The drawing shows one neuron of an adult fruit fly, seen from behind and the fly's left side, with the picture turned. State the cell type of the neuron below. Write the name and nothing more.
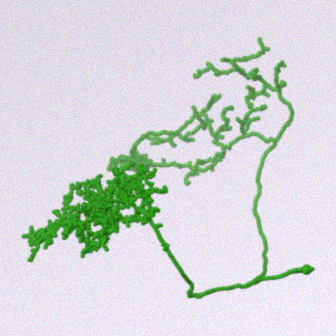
MeLo11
